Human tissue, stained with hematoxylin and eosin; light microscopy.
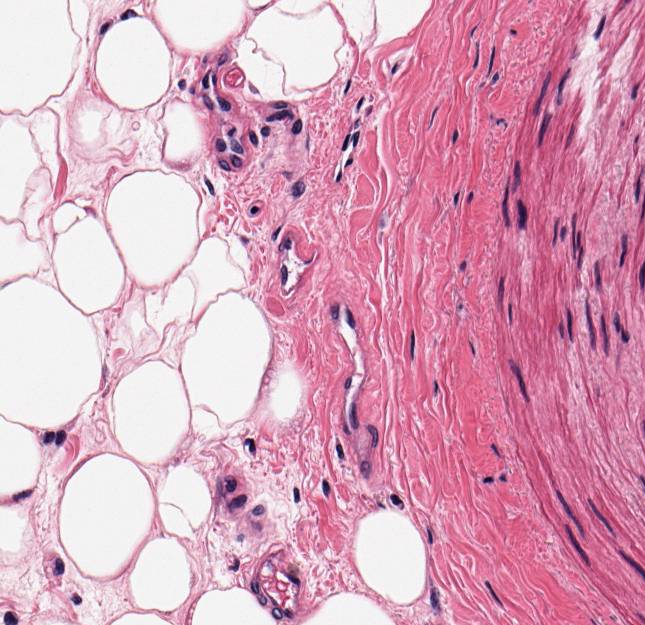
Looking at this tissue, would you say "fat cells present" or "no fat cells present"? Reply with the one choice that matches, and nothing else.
Fat cells present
